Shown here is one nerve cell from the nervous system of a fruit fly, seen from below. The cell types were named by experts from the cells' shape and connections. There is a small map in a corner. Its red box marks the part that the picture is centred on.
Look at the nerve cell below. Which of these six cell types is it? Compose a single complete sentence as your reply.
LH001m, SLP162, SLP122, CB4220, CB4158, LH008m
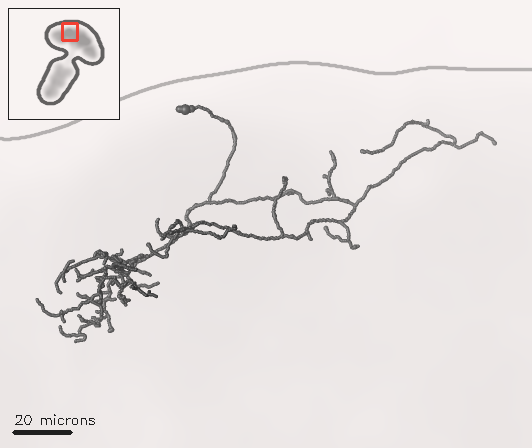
The neuron is of cell type LH001m.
